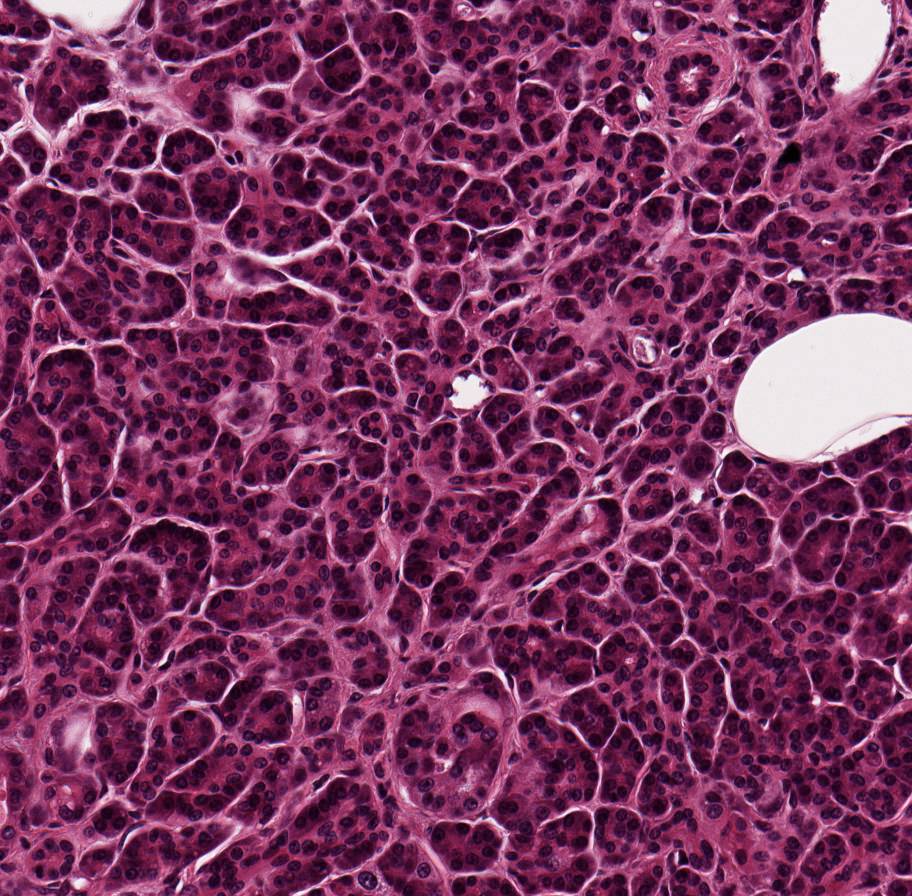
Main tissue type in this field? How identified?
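That's exocrine pancreas: packed acini take up almost the whole field. Look at the nuclei, round and sitting toward the base of each acinar cell.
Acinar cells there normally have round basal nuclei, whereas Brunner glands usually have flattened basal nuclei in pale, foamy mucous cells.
The lumens are tiny and mostly hard to spot, and between acini there are only thin pale strands of connective tissue.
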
